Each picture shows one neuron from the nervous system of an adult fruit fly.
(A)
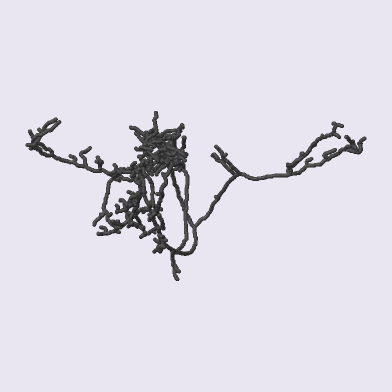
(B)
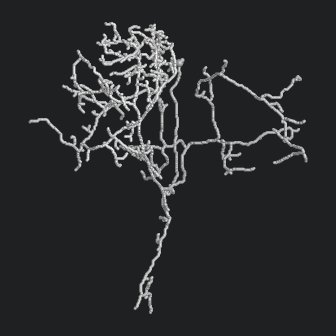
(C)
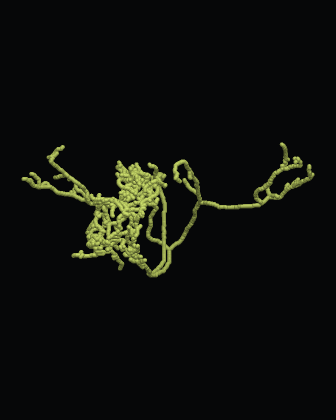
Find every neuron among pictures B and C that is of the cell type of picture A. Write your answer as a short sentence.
Picture C is of the same cell type.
